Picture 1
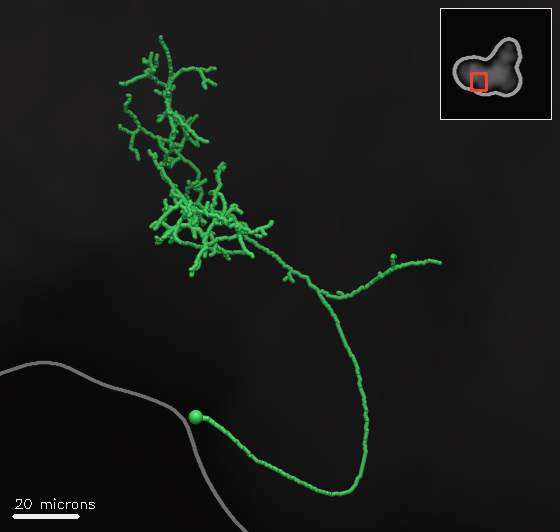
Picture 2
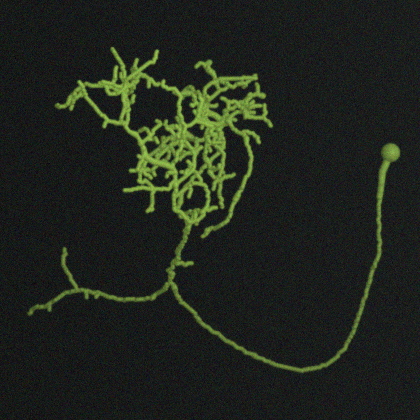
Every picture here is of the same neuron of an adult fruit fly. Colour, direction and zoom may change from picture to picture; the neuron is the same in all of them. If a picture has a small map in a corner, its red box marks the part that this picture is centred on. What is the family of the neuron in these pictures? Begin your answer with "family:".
family: hemilineage MD3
